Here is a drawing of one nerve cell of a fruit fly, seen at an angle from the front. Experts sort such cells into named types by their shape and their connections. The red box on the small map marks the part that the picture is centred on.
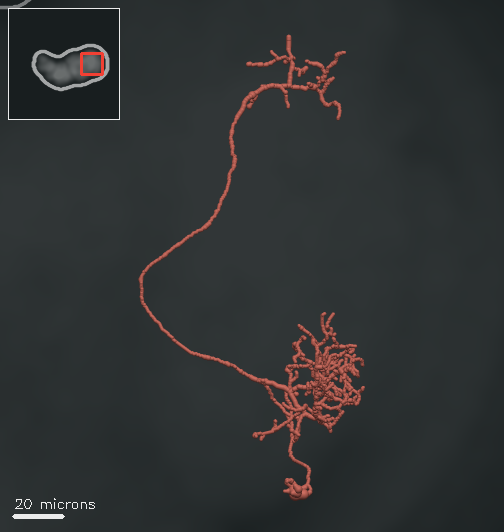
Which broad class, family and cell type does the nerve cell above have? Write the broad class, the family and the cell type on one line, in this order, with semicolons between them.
central-brain intrinsic neuron; hemilineage ALv1; M_vPNml63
